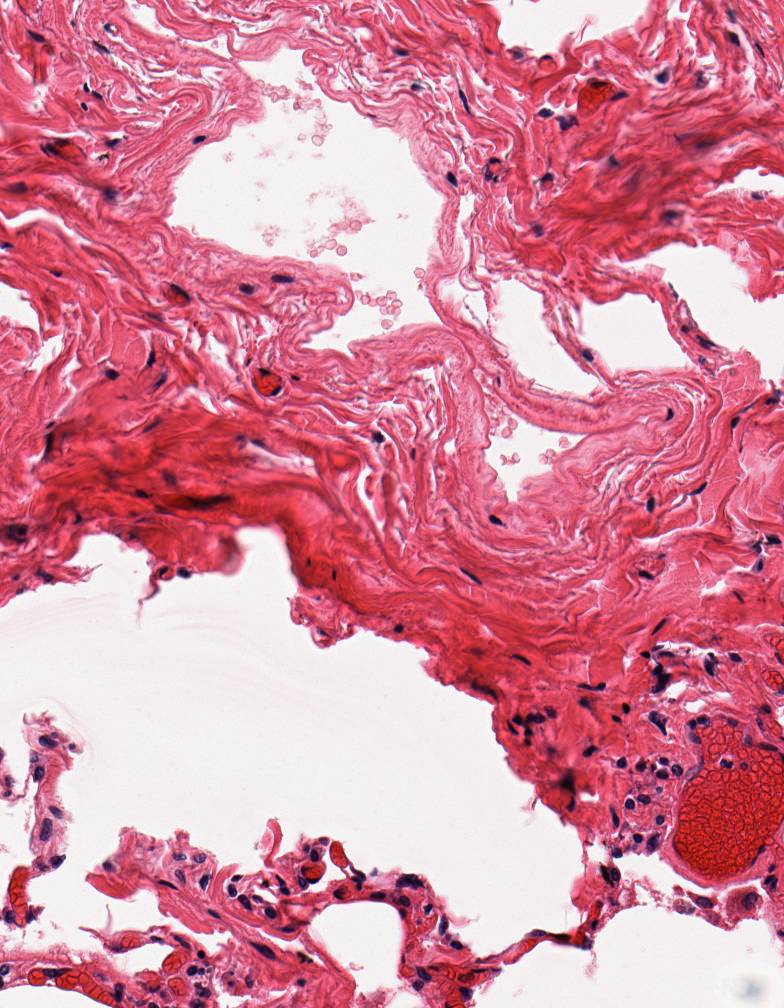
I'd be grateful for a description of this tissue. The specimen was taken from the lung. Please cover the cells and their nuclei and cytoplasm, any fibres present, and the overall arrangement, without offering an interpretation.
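Dense pink collagen occupies upper and middle field; thin delicate septa run along bottom edge. Nuclei in collagen sparse, small, dark, elongated. Small round dark nuclei more crowded just left of and above the packed vessel, lower right. Small scatter of free red blood cells in clear space near top centre.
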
